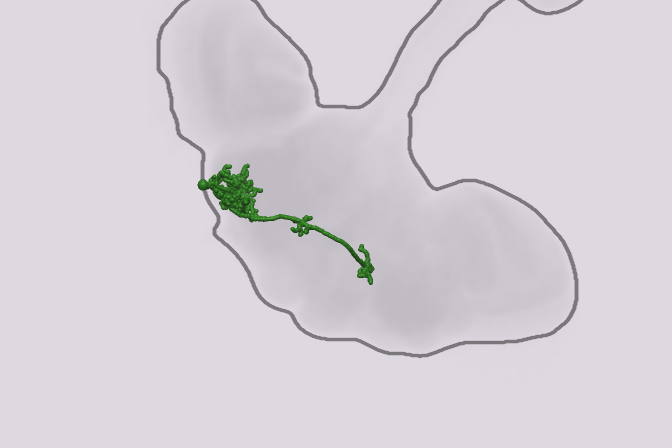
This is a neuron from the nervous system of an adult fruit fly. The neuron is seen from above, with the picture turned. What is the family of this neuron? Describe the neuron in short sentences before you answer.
It lies in the brain. In this view it is wider than it is tall. Its broad class is central-brain intrinsic neuron. The family is hemilineage VLPl2_medial.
